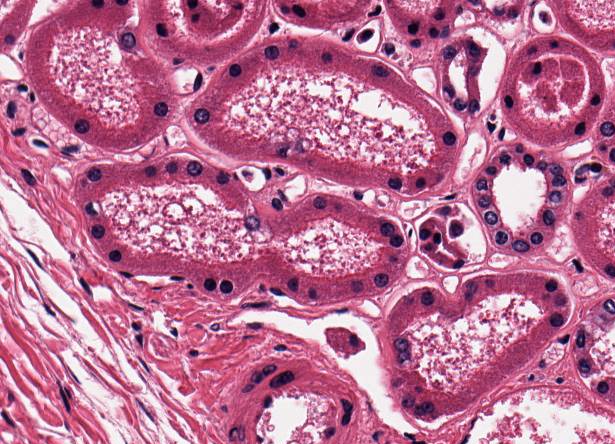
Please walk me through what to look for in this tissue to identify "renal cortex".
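Renal cortex; the packed tubules and the scant interstitium go with it. Closely packed tubules, in cross and oblique section, take up most of the field.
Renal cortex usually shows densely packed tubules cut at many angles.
Interstitium between tubules scant, holding thin-walled capillaries.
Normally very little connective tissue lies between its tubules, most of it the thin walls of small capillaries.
Large tubules: single cell layer, deeply eosinophilic cytoplasm, round dark nuclei at the cell base beside the tubule's outer edge.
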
